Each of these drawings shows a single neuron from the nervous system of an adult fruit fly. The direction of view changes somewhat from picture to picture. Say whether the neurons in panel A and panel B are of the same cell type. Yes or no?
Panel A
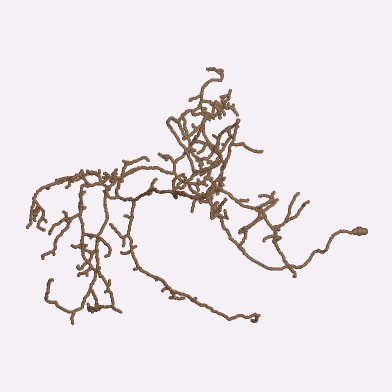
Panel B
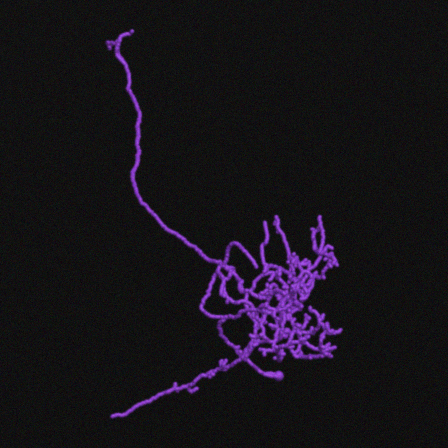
no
